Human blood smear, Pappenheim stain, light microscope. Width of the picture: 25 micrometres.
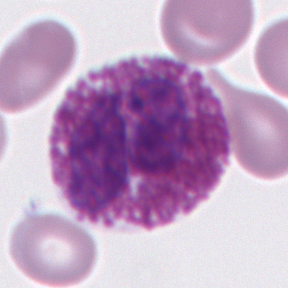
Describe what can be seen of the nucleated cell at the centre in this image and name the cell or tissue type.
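Nucleus: two lobes lying side by side, separated by a narrow vertical cleft. Granules: coarse, purple-red, packed densely throughout the cell. Size: about 16 micrometres across. Eosinophil.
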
